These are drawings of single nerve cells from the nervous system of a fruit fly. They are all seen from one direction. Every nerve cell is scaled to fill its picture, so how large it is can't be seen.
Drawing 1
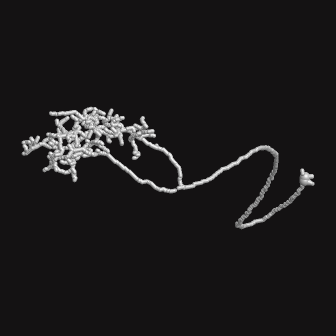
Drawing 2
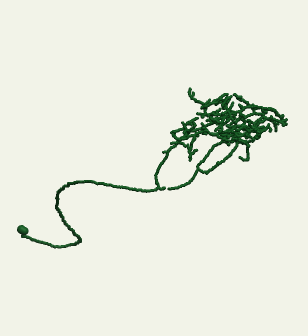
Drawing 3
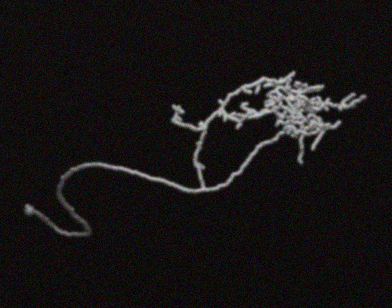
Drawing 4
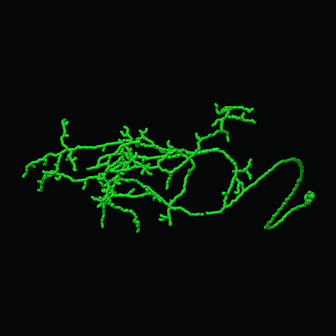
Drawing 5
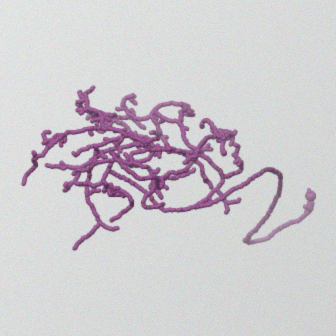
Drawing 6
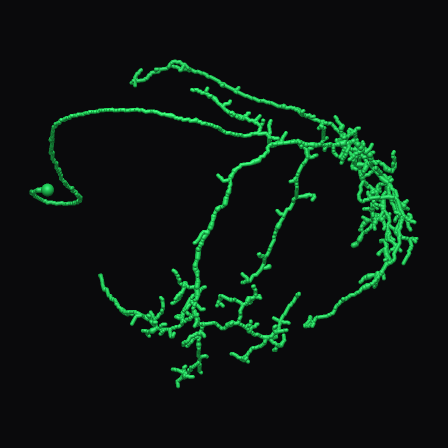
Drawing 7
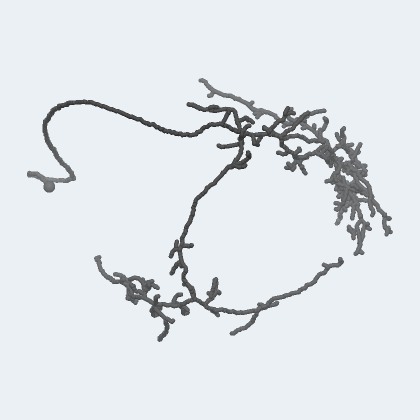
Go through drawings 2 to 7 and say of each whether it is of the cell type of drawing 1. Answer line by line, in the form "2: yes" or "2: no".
2: yes
3: yes
4: no
5: no
6: no
7: no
